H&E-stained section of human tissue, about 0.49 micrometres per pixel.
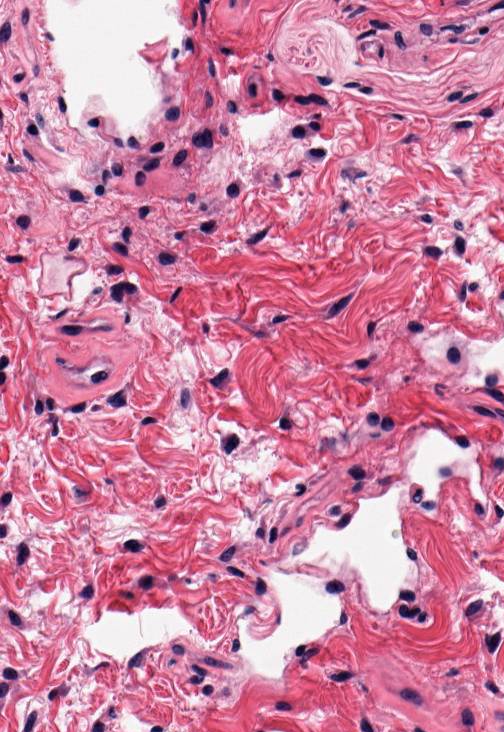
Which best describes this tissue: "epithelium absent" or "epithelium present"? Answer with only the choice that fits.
Epithelium absent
